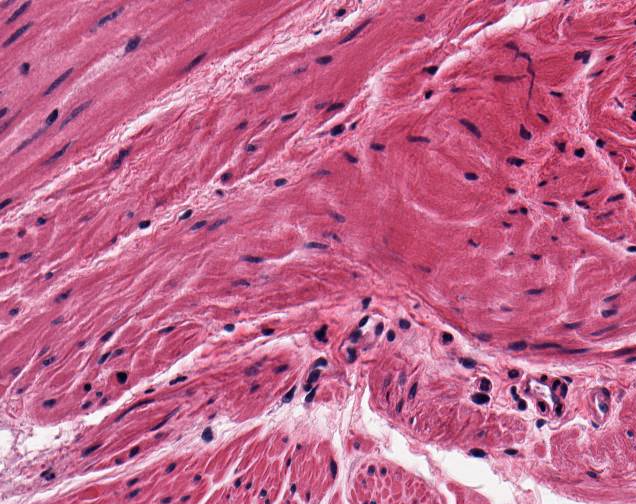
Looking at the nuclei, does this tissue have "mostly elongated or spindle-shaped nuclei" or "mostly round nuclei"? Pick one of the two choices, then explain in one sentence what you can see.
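Mostly elongated or spindle-shaped nuclei. Each fibre carries elongated, dark-blue nuclei set within the cell rather than at its edge.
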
